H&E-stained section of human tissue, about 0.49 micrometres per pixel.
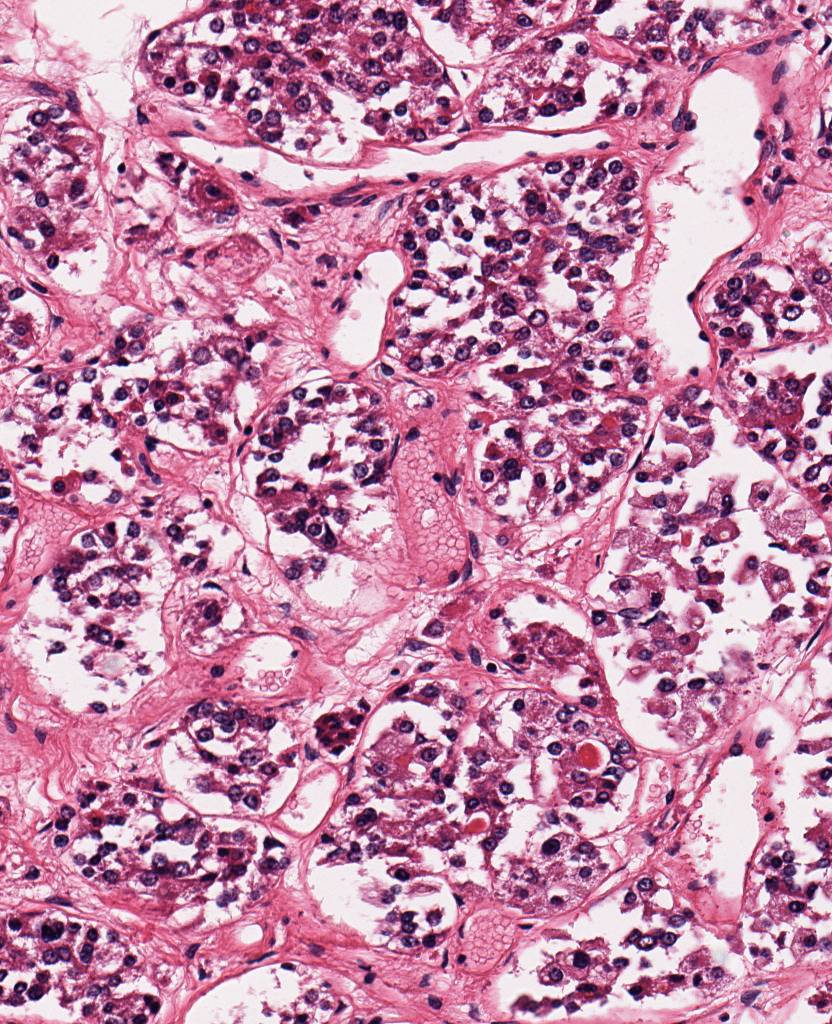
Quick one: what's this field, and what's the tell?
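Answer: pars distalis of the pituitary. Throughout, cells form rounded nests between thin septa, with small, round, dark, fairly uniform nuclei and pale to finely granular pink-purple cytoplasm.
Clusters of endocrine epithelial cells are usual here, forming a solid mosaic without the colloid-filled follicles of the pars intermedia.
Consistent with this, no glands with lumens are seen.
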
